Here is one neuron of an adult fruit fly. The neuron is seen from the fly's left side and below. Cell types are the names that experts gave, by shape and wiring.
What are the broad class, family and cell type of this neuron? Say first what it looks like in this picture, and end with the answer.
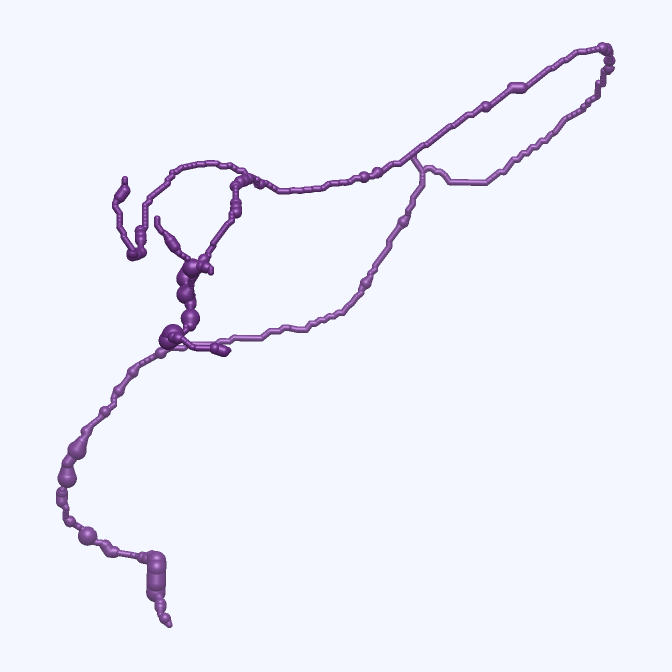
No cell body is drawn. There are a dozen or fewer branch ends. It is a sensory neuron entering the brain. The name of its family is class olfactory. Its cell type is ORN_VA2.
